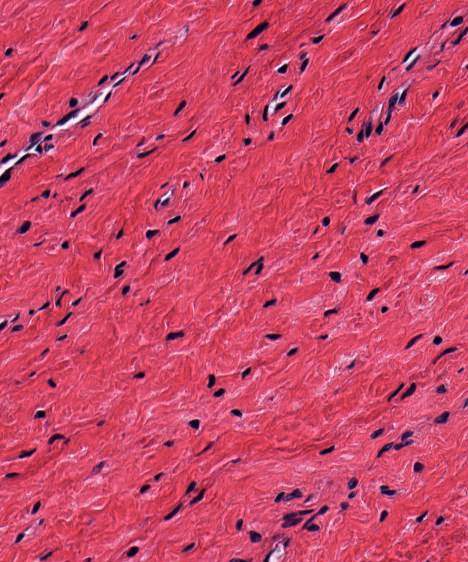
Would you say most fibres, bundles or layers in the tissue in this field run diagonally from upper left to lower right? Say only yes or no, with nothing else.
No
